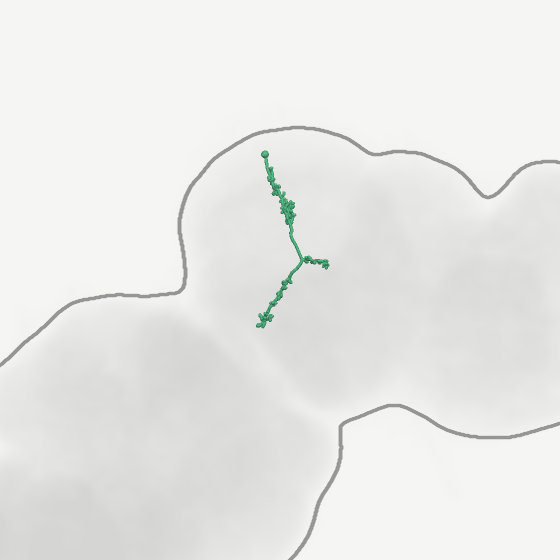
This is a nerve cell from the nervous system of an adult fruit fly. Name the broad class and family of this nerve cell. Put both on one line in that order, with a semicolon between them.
optic-lobe intrinsic neuron; TmY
